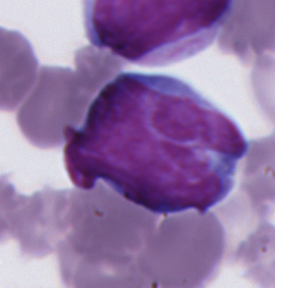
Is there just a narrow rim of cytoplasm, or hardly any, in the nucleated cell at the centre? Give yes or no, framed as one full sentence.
Yes, the cytoplasm forms only a narrow rim around its nucleus.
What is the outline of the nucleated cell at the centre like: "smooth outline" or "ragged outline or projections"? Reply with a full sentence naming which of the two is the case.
This cell has a rough outline rather than a smooth one.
